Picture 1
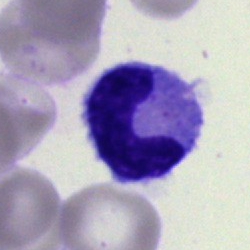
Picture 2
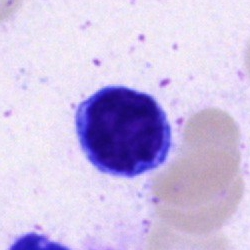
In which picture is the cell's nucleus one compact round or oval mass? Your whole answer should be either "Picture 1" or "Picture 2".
Picture 2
